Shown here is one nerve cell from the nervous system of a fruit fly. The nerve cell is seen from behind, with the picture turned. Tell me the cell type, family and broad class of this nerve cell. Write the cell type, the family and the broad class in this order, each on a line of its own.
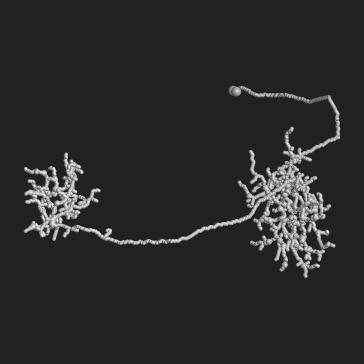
Tm32
Tm
optic-lobe intrinsic neuron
